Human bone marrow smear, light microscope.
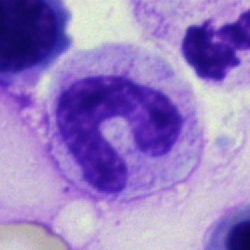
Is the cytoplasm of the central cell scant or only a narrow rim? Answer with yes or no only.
No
